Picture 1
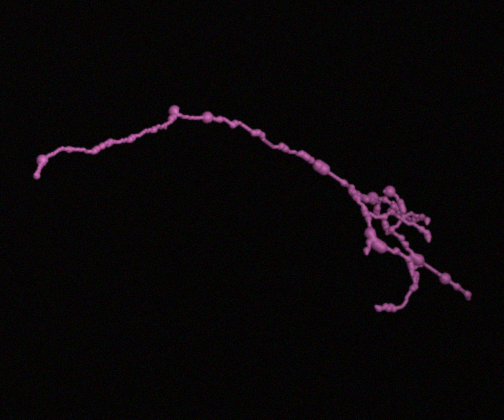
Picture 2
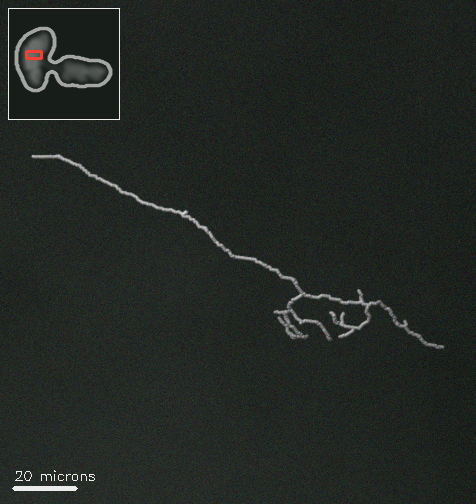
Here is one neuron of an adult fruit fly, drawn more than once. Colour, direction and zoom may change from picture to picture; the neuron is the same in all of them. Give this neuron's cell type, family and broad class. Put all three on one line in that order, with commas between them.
JO-EV3, class mechanosensory, sensory neuron entering the brain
